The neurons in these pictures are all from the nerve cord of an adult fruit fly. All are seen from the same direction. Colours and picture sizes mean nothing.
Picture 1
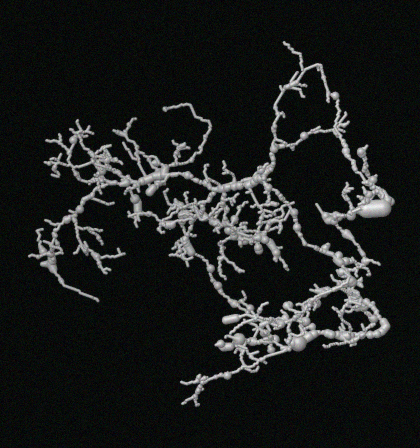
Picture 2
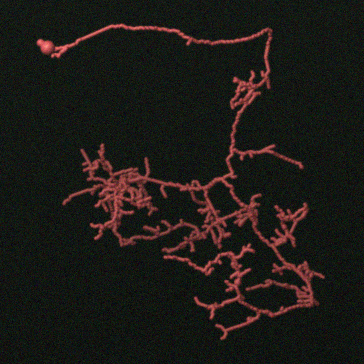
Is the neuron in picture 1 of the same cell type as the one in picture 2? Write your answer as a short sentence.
They are of the same cell type.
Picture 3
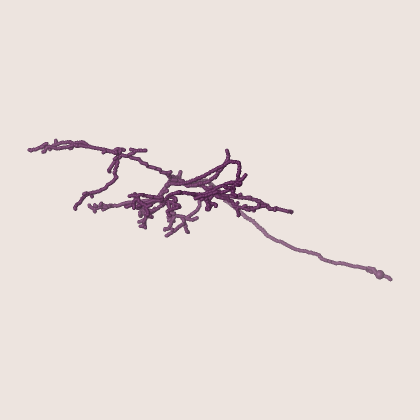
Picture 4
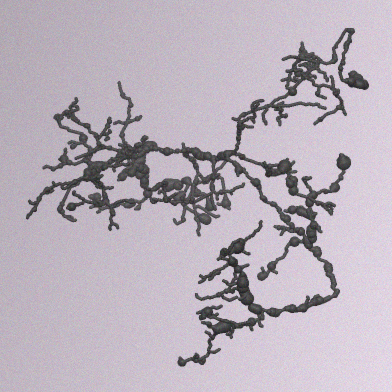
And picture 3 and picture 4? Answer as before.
They are of the same cell type.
